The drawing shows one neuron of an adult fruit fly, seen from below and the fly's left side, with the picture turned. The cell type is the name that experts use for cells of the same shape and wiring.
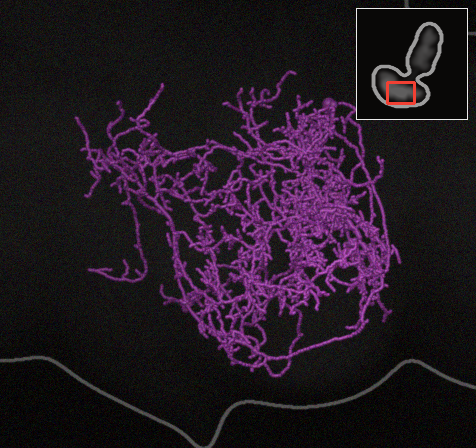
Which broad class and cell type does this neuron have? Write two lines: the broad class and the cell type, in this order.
central-brain intrinsic neuron
AVLP531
